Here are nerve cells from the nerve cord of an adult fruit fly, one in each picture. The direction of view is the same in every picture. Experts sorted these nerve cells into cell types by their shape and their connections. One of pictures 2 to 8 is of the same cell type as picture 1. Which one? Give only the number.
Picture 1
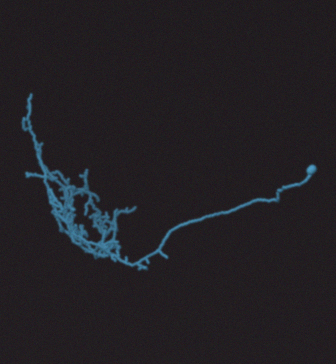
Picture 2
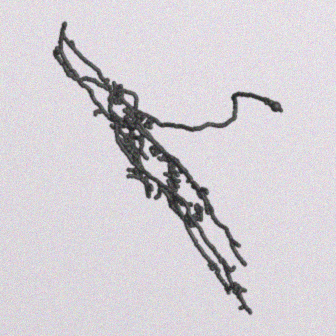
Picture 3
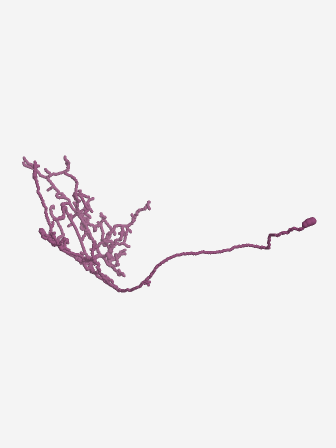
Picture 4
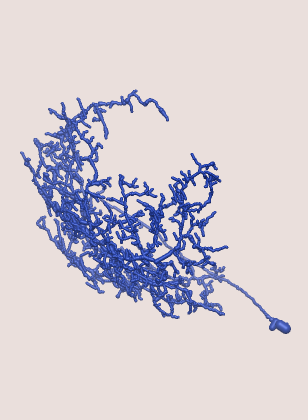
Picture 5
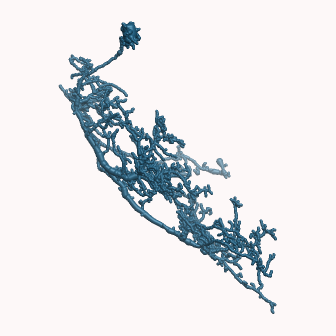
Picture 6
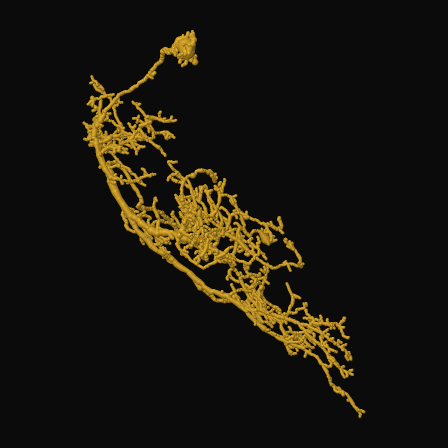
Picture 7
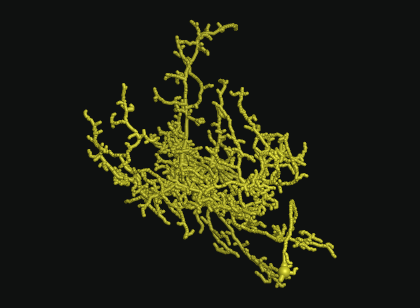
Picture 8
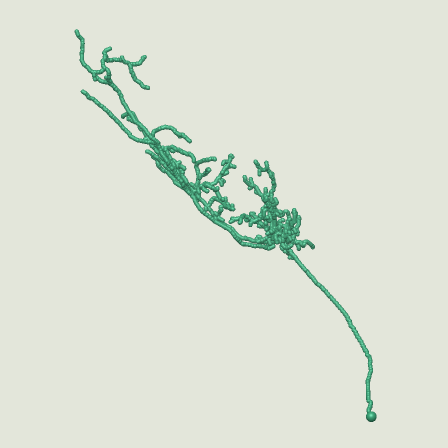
3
